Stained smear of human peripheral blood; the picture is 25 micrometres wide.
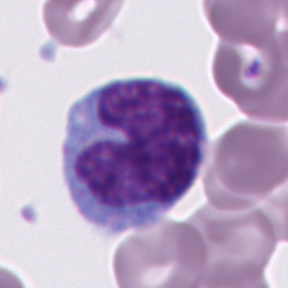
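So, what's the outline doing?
It's roughly round, with a smooth edge.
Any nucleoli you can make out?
No distinct ones, no.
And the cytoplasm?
A pale greyish blue, with no coarse granules, just a faint fine texture.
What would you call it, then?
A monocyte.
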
